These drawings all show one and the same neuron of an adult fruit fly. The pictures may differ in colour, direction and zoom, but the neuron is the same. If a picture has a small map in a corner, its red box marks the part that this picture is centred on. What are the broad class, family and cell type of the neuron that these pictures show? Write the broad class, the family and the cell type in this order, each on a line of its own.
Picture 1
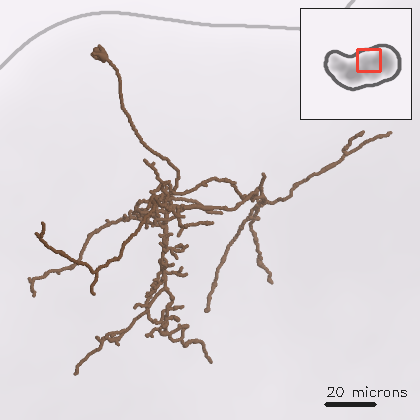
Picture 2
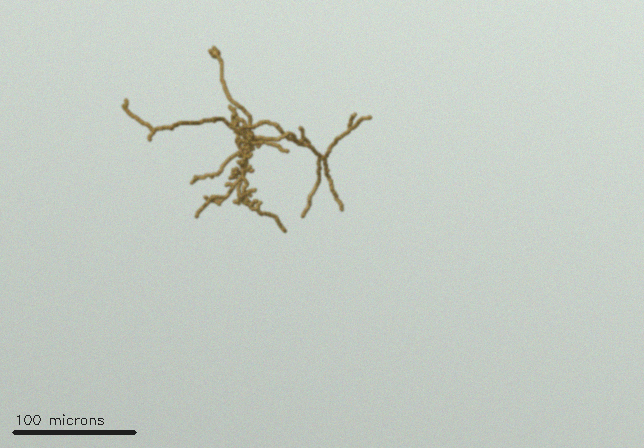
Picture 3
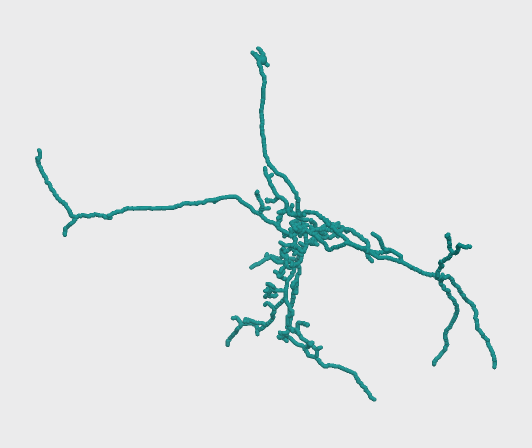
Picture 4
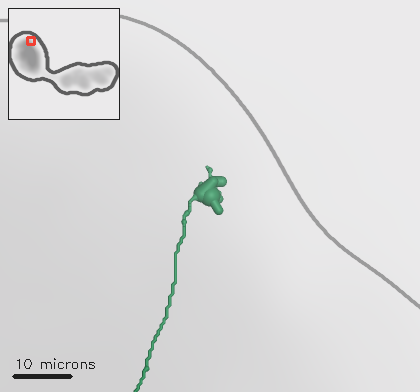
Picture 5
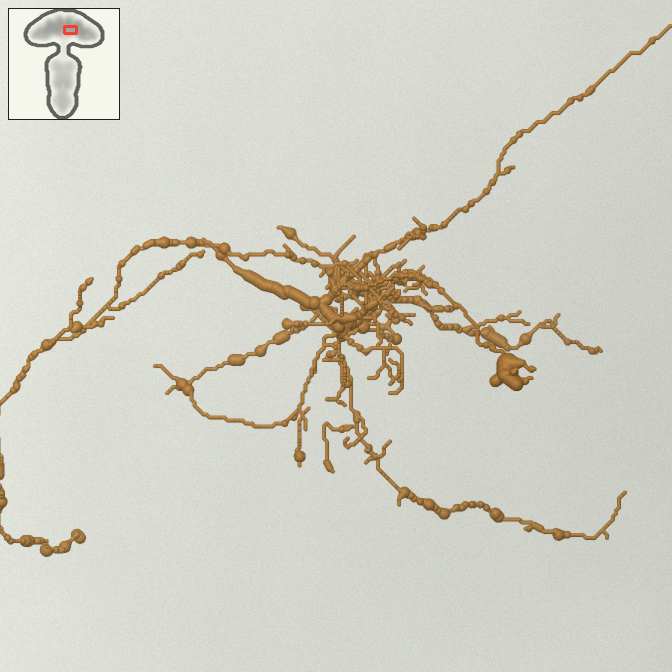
central-brain intrinsic neuron
hemilineage CLp1
CL161_b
